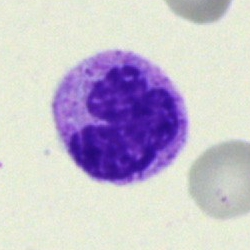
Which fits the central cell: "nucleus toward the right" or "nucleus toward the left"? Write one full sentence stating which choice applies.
To the left of the nucleus lies the bulk of the cytoplasm.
